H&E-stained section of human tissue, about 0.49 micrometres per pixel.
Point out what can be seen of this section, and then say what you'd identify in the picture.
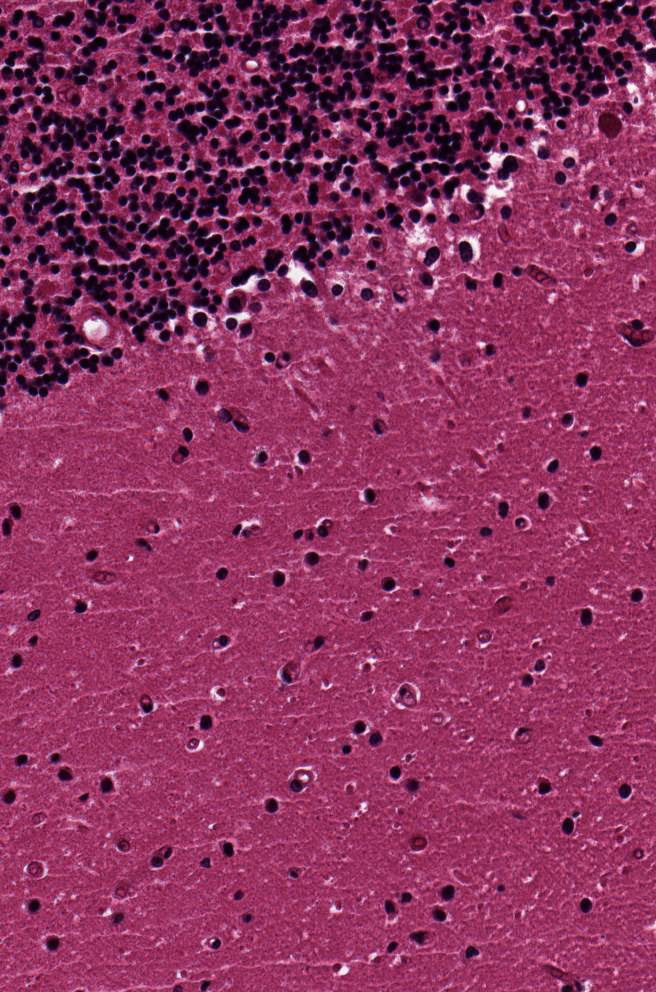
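An oblique boundary divides the section. Upper left: densely cellular, crowded with small, round, dark-staining nuclei with very little visible cytoplasm. Lower right: sparsely cellular and pink, with mostly small, round, dark nuclei spread fairly evenly, unlayered. Faint, pale lines cross it roughly horizontally. Name: cerebellum.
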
